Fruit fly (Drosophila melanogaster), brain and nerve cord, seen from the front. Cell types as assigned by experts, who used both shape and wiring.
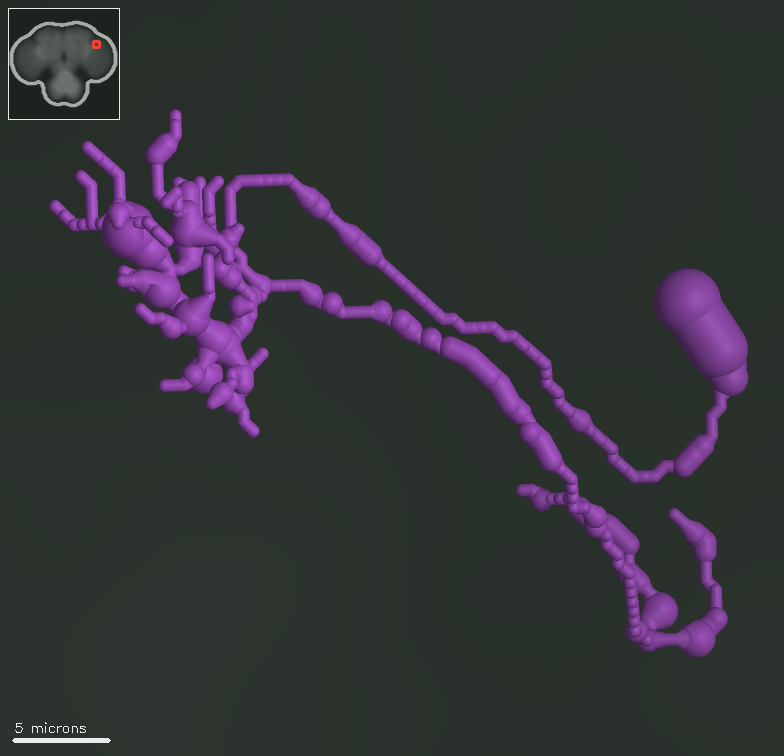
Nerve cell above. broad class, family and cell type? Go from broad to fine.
optic-lobe intrinsic neuron; T; T5d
